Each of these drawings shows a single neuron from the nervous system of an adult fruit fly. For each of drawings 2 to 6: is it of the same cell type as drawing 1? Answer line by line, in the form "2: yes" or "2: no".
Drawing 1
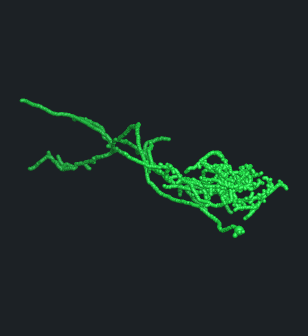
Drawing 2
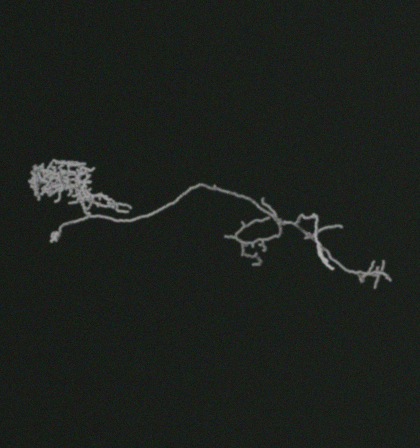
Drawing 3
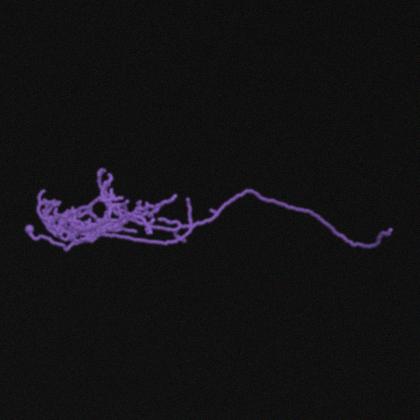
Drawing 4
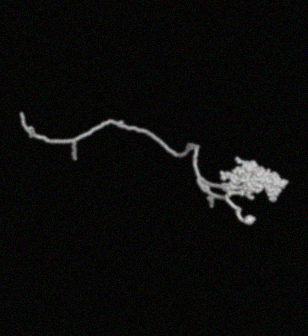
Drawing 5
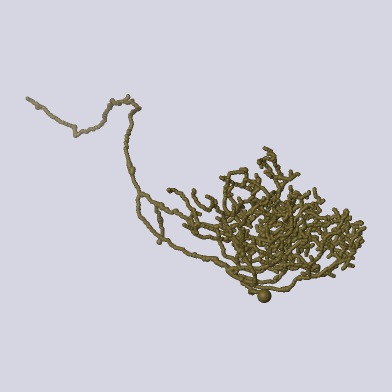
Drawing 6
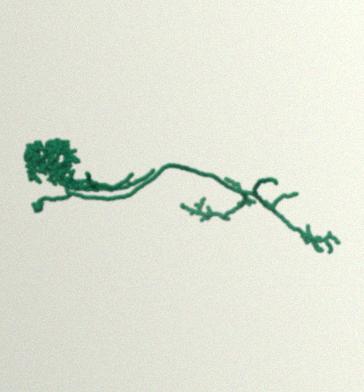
2: yes
3: no
4: no
5: no
6: yes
